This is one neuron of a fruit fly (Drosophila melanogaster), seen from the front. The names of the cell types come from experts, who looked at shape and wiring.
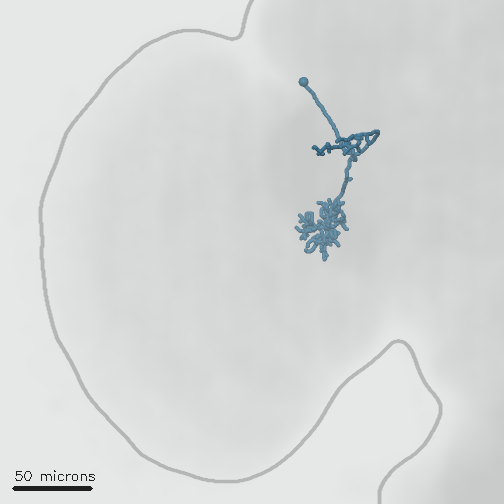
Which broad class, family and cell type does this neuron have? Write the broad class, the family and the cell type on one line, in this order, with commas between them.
visual projection neuron, hemilineage VPNp3, LC21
